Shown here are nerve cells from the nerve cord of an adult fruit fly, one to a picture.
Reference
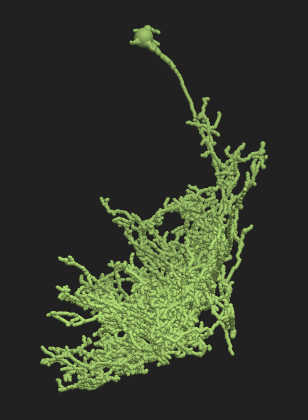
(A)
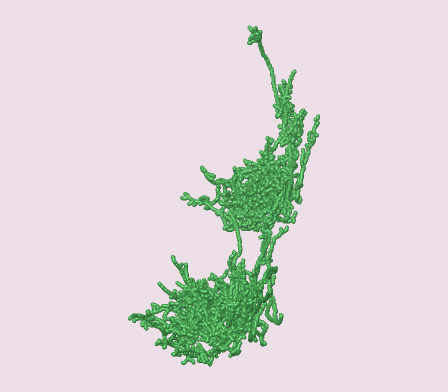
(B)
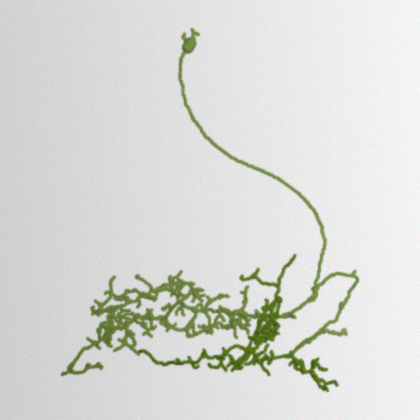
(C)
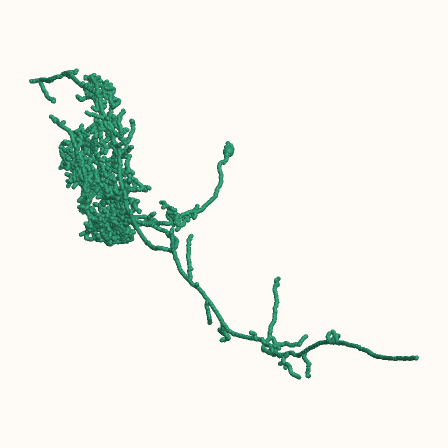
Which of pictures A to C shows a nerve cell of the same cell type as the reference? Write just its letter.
A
